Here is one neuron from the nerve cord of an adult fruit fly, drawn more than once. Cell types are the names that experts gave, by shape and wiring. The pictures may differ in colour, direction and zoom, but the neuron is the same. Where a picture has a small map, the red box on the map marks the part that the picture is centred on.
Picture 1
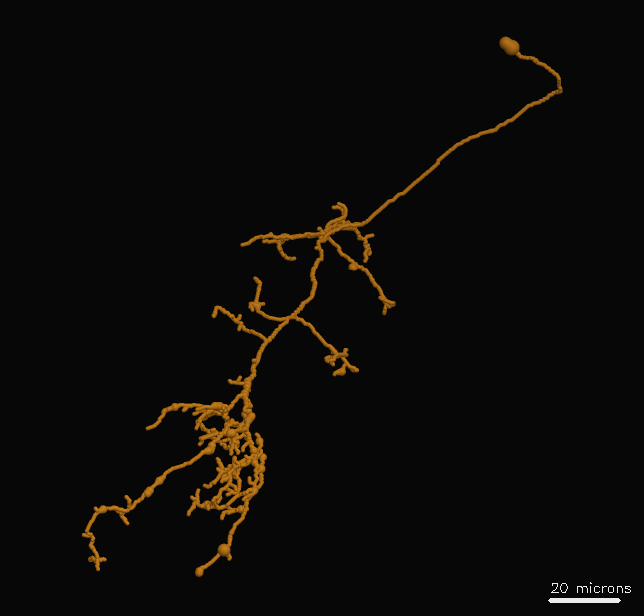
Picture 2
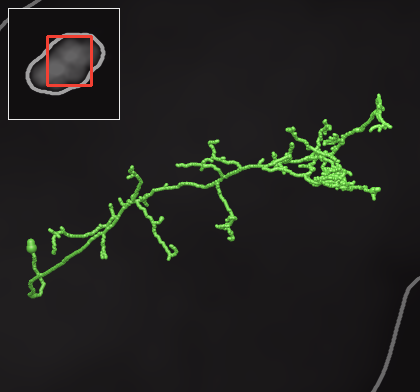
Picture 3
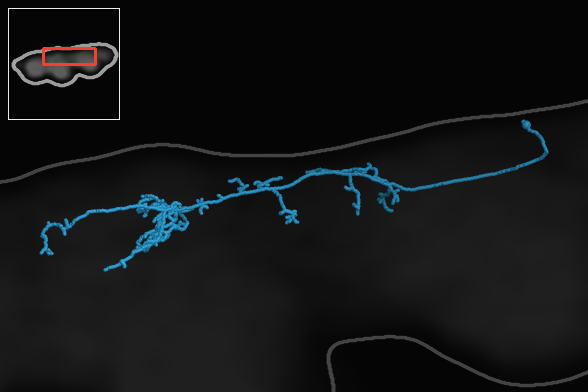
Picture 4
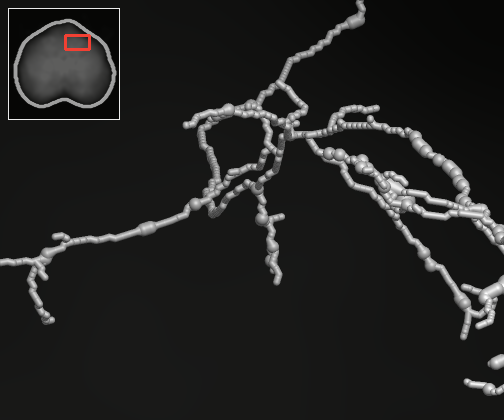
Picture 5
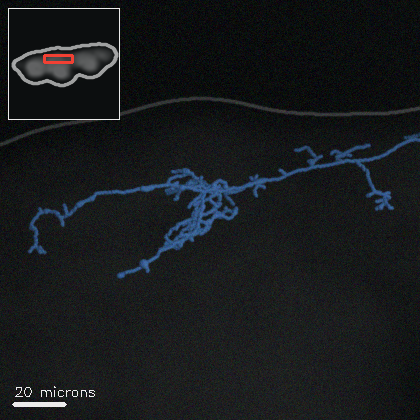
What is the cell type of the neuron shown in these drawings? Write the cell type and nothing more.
IN03B088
